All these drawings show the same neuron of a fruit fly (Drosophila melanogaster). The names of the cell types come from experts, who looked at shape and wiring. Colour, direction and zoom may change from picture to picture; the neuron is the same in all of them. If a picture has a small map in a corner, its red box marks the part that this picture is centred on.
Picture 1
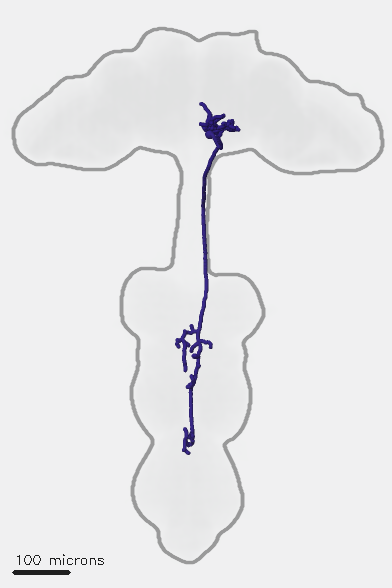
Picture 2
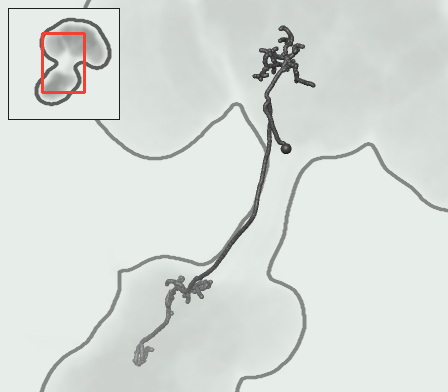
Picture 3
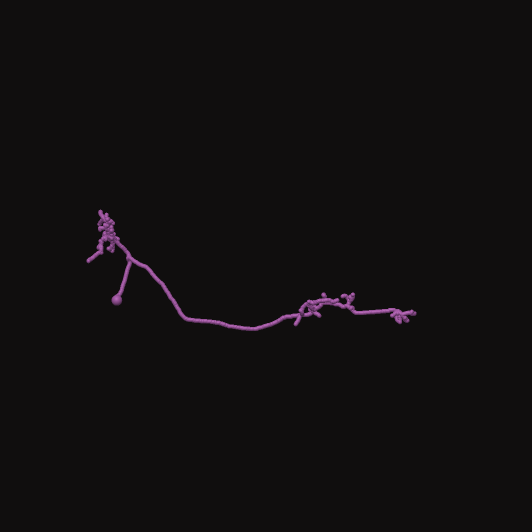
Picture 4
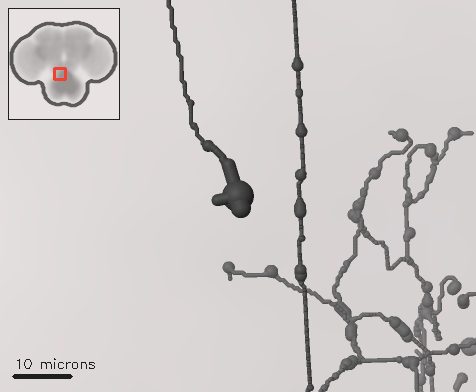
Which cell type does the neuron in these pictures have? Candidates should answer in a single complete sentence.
With respect to cell type, this neuron is DNg02_b.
